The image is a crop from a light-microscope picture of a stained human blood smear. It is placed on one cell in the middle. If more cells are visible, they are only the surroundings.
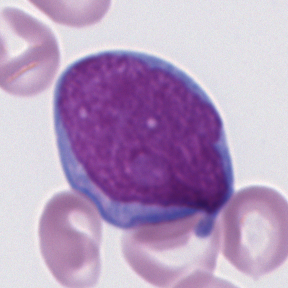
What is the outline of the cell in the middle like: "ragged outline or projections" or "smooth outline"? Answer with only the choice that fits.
Smooth outline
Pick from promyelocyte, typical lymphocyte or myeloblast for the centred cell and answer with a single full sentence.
The cell centered in this field of view is a myeloblast.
